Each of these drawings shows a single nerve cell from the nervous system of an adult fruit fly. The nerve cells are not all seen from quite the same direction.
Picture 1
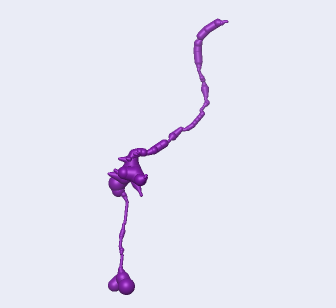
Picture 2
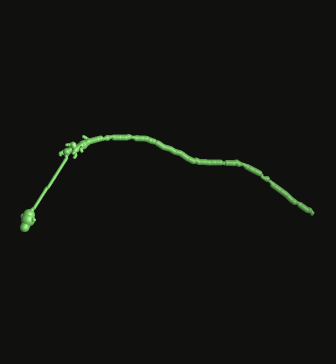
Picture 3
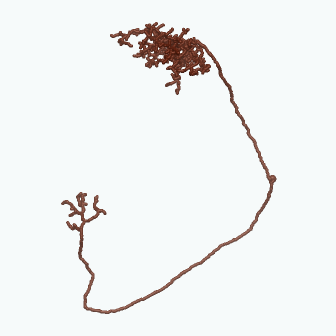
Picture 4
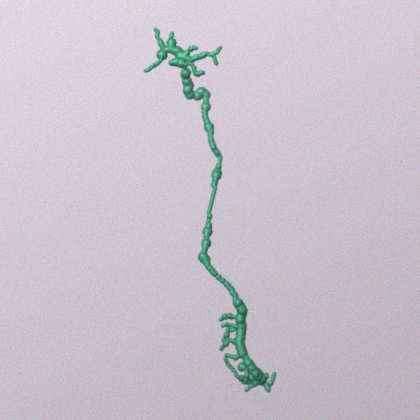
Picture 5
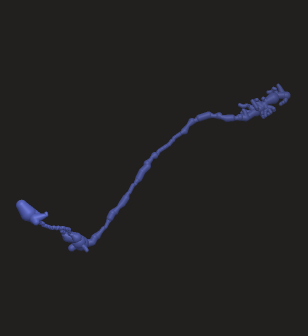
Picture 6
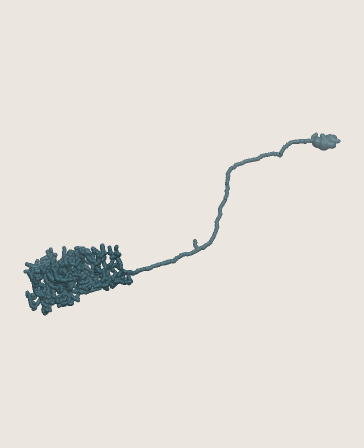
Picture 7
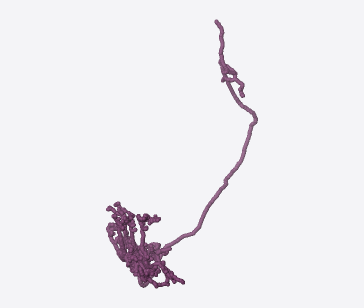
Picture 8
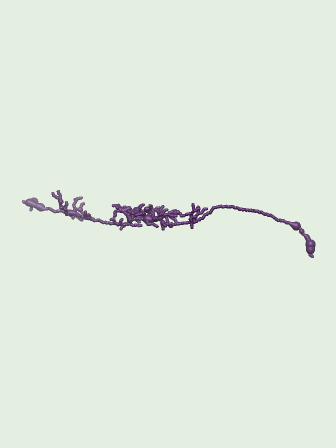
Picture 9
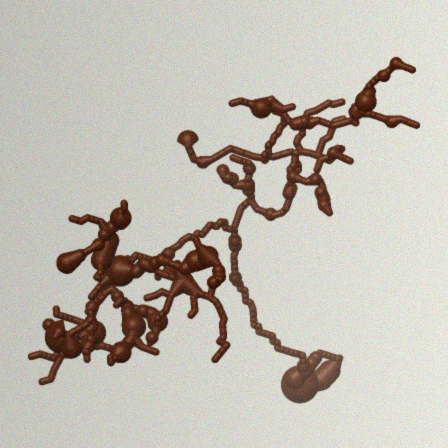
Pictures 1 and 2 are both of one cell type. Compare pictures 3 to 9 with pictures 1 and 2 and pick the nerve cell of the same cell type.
Picture 5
